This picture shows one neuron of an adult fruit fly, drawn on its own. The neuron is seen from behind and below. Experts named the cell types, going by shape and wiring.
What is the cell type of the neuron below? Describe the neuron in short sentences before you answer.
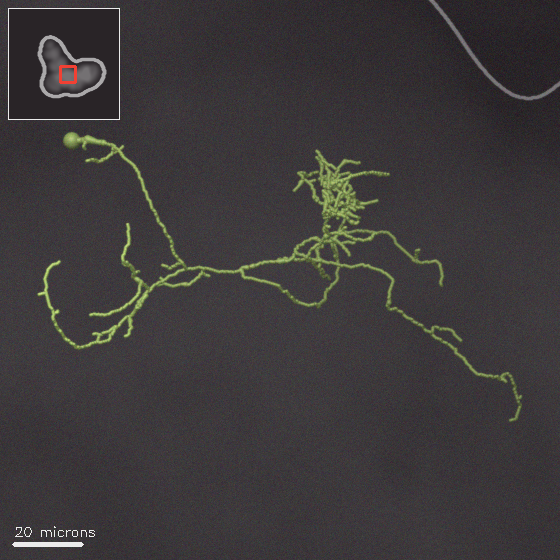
The cell body is at the upper left of the picture. By the scale bar it is about 140 microns wide in this view. The picture shows dozens of branch ends. It is a central-brain intrinsic neuron. It is of cell type CB2398.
